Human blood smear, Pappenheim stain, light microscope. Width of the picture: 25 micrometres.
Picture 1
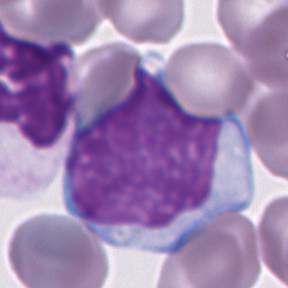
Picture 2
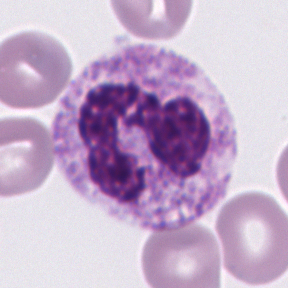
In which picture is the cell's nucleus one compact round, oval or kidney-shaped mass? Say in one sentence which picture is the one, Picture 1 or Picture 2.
The cell of picture 1 has its nucleus as one compact round, oval or kidney-shaped mass.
